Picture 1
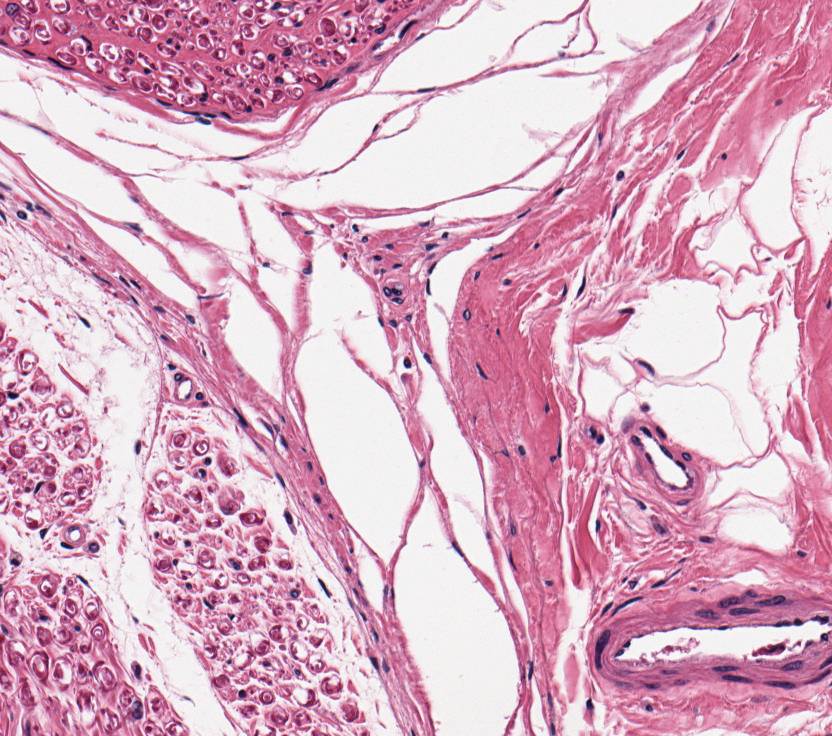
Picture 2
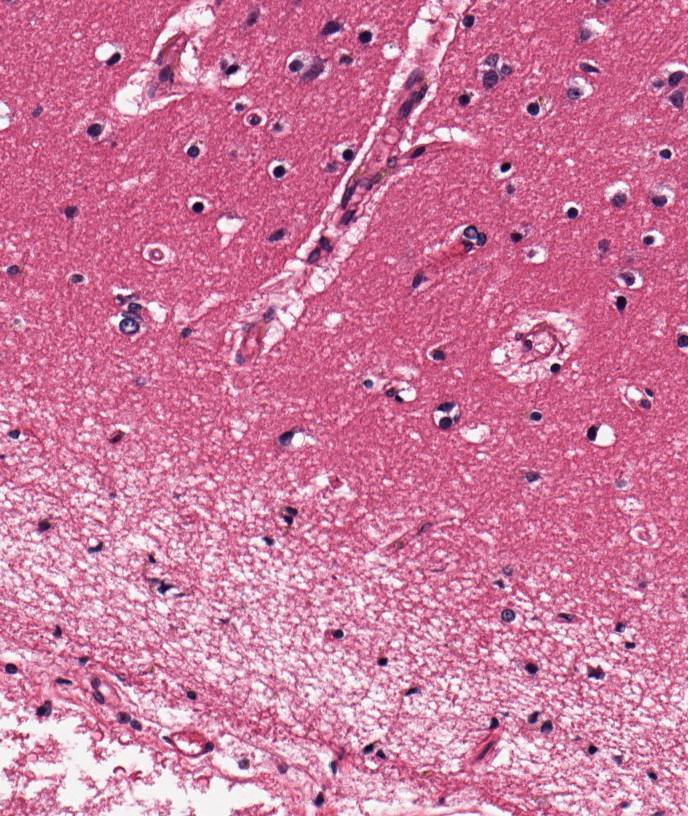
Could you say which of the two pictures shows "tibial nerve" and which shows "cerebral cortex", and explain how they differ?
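Right, picture 1 is tibial nerve, and picture 2 is cerebral cortex. In the first, nerve fibre bundles cut across lie along the top-left edge and down the left side, their fibres closely packed round profiles, many with a central pink dot in a pale ring. Its centre is loose connective tissue: thin pink strands and wide empty spaces. In the second, the upper part is dense, evenly pink and finely fibrillary, with scattered round dark nuclei, many in small clear halos, while the lower part is paler and finely vacuolated.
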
